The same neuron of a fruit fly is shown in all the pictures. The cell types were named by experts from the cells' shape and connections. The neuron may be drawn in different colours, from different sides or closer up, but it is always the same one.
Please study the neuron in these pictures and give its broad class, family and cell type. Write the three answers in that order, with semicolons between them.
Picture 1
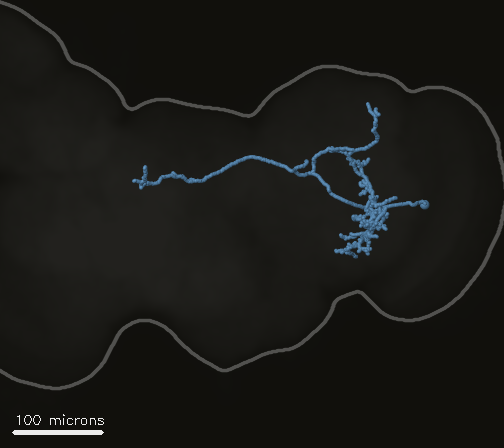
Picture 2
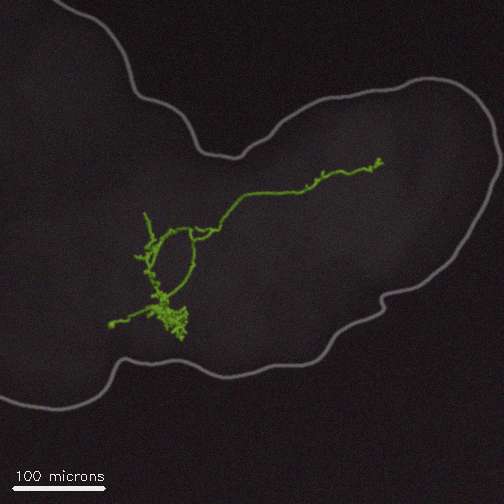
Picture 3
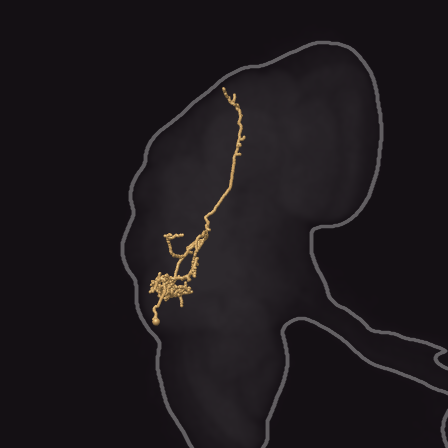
central-brain intrinsic neuron; hemilineage VLPl2_medial; AVLP191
